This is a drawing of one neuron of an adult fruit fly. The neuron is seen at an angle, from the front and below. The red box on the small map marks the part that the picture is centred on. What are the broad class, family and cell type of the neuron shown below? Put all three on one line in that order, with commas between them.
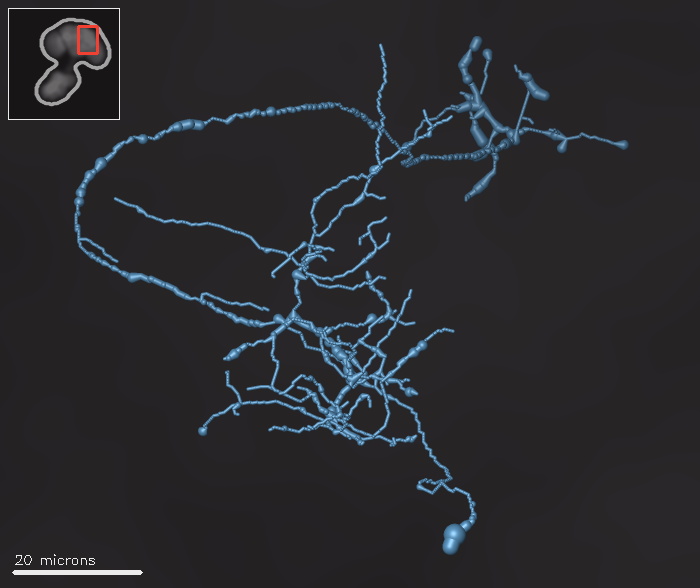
central-brain intrinsic neuron, hemilineage ALv1, M_vPNml60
